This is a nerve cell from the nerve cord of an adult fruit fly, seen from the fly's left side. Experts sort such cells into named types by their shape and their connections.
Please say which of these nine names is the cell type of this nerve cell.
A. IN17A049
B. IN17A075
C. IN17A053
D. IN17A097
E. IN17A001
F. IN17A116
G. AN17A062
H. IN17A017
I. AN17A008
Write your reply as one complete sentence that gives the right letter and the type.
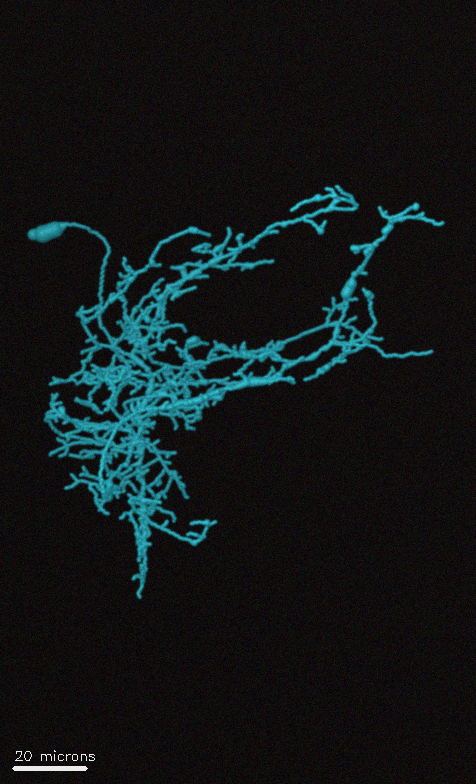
Option A, which reads IN17A049, is the cell type of the nerve cell.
